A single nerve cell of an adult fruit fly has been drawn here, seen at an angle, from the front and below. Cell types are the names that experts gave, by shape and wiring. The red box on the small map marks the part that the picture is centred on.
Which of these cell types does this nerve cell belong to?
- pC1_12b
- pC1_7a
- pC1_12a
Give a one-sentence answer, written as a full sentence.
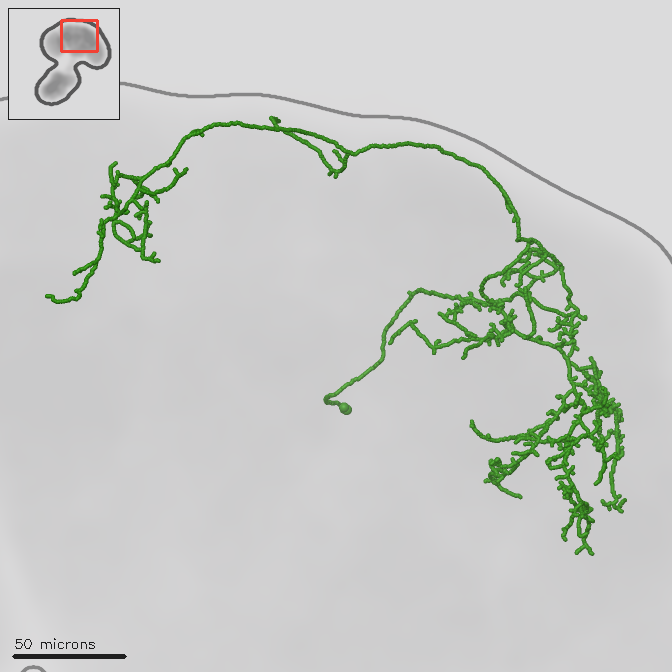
The nerve cell here falls under cell type pC1_12a.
